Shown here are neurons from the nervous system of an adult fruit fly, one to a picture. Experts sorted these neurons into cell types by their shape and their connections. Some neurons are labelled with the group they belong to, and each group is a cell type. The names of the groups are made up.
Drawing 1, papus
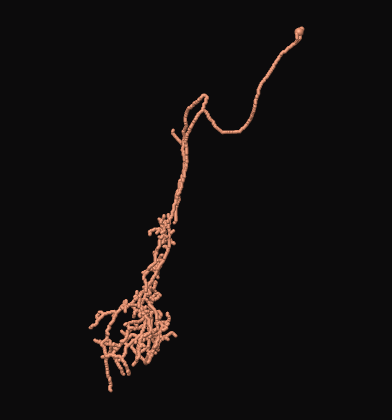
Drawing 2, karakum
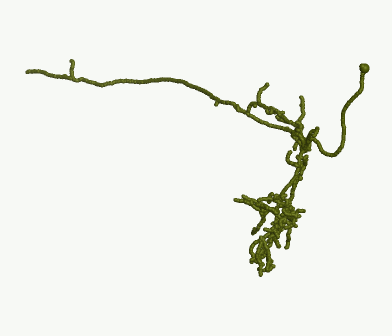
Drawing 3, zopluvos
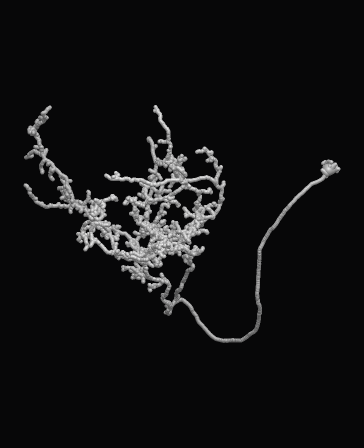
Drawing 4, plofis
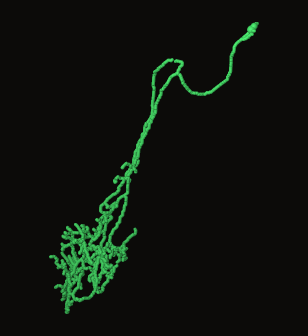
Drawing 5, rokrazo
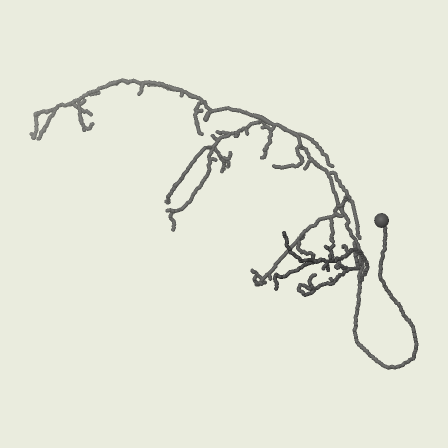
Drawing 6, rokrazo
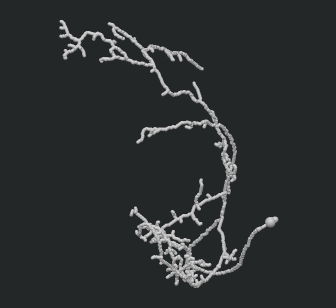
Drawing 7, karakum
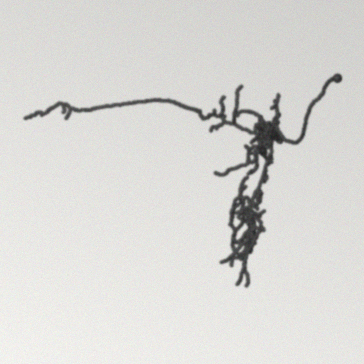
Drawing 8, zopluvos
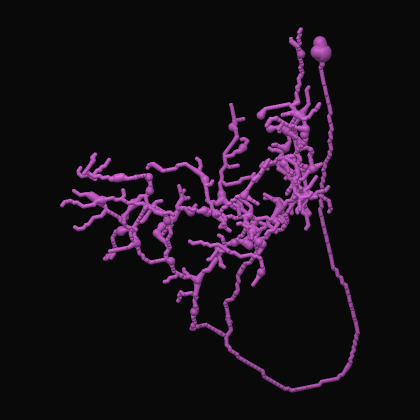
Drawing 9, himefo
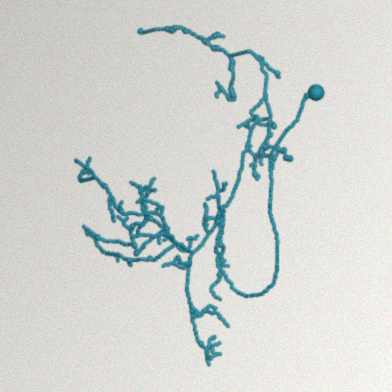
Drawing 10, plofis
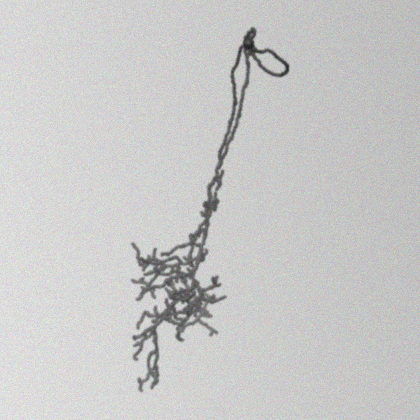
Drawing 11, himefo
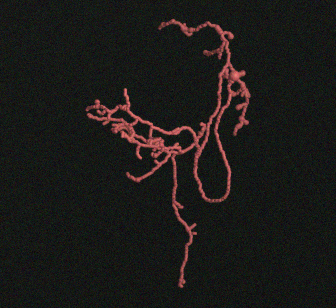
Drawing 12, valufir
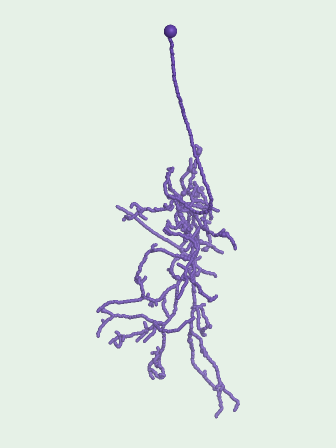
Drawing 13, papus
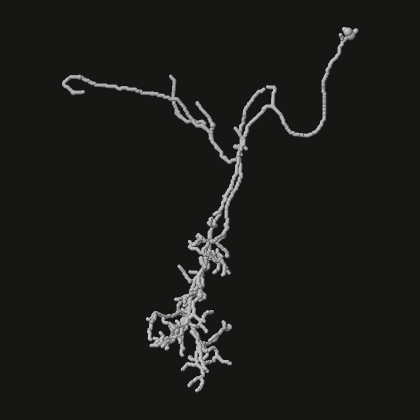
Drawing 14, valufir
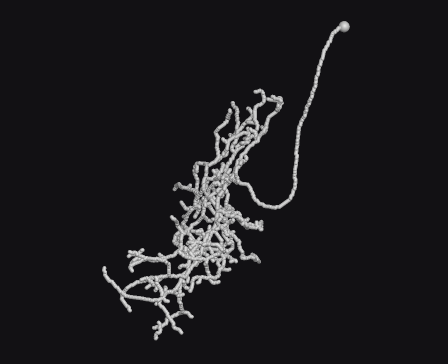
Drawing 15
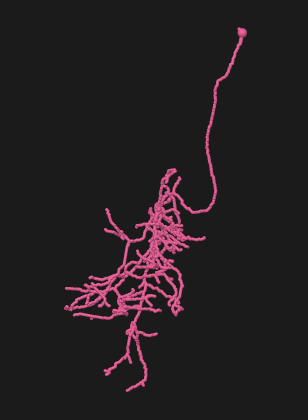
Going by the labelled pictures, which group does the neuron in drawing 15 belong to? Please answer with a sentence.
It belongs to valufir.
